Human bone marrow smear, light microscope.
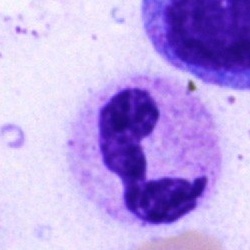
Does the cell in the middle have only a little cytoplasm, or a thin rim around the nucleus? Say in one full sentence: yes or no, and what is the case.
No, the nucleus does not fill most of the cell; the cytoplasm is plentiful.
